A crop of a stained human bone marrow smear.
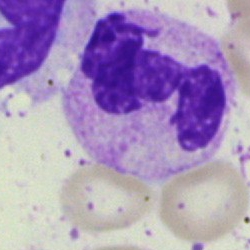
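Segmented neutrophil, central cell of a stained human bone marrow smear. The outline is round and smooth, and the nucleus lies mainly in the upper half of the cell. Its chromatin is dark purple and coarsely clumped, and no nucleoli are visible.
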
